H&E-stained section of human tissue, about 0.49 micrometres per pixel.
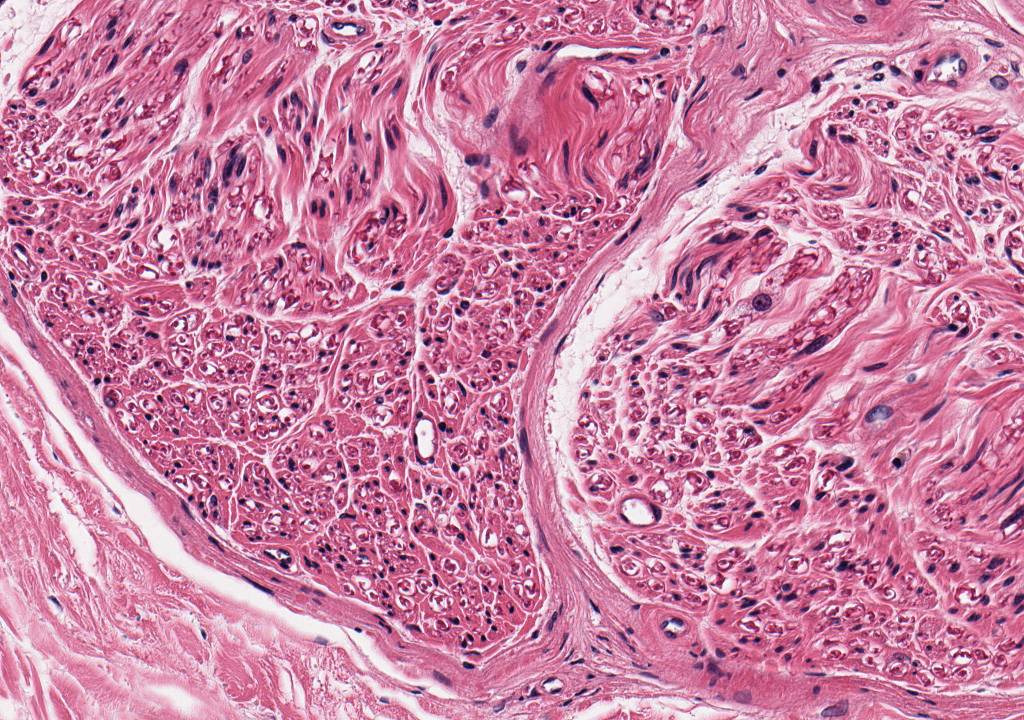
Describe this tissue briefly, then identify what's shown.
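Both bundles have a thin layered sheath of flattened cells with dark elongated nuclei. In the lower parts fibres are cut across as small round profiles, each a central pink dot in a clear halo. Upper parts show wavy lengthwise or oblique fibres. This is tibial nerve.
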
